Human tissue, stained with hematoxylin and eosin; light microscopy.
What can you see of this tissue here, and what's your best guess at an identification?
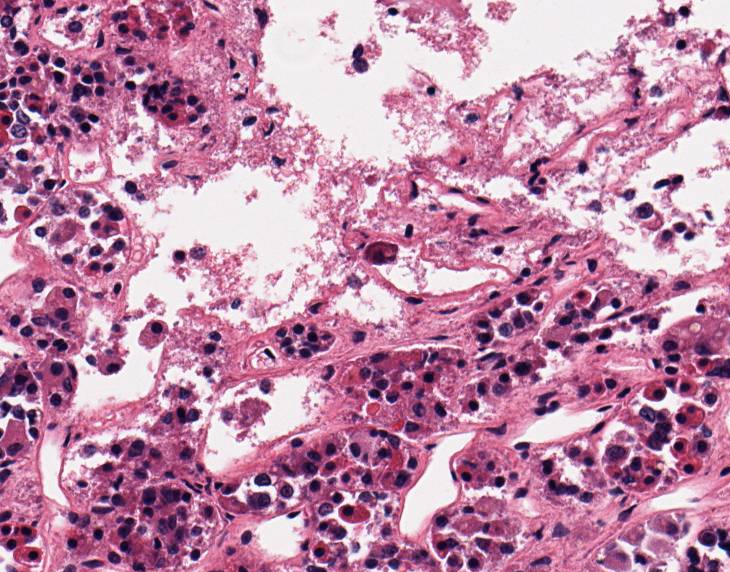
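Notice loose, pale, wispy pink material with few cells in the upper middle and upper right. Among the nests, scattered cells stand out with bright red cytoplasm. Large irregular white gaps tear the upper half apart. No epithelium-lined glands are present. This is pituitary.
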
